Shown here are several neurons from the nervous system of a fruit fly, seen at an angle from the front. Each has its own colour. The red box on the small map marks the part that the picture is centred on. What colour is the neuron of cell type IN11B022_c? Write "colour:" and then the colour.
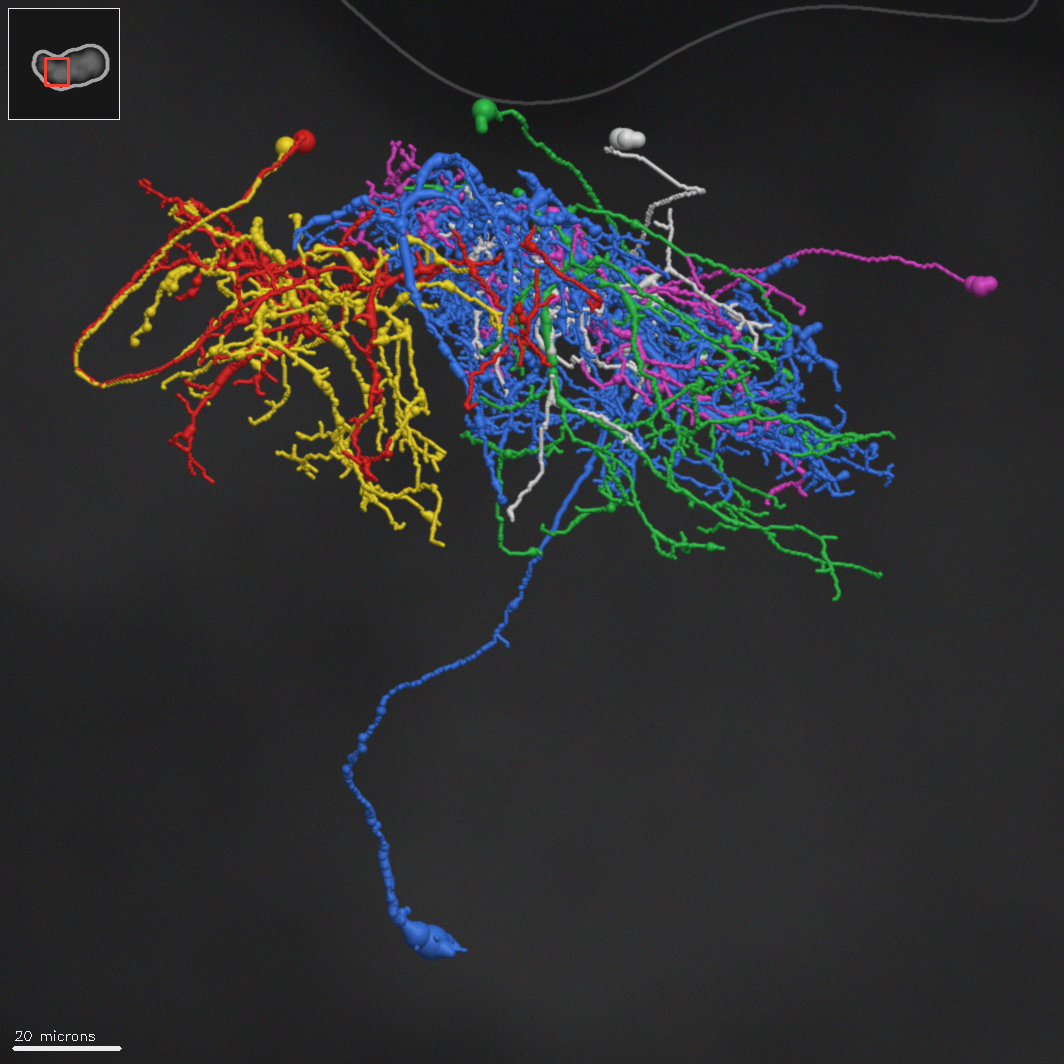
colour: white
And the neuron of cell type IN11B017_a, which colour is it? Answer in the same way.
colour: yellow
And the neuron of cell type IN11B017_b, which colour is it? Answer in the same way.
colour: magenta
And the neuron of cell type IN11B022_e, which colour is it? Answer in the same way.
colour: red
